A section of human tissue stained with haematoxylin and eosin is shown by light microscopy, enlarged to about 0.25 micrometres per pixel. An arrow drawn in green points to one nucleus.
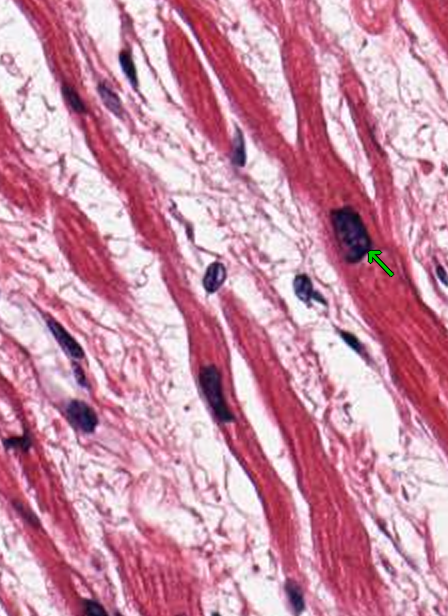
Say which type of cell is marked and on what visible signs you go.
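The marked cell is a cardiomyocyte. The nucleus is large, blocky and roughly rectangular, clearly bigger and broader than the small oval nuclei scattered in the surrounding loose tissue. The nucleus stains very dark, with uneven, clumped-looking dark chromatin rather than a smooth, even tone. The nucleus lies in the middle of the cell's width, with cytoplasm on both sides of it. The cytoplasm is abundant and deep pink-red, with fine lengthwise streaks running along the cell. The cell is one of many long pink fibres running in parallel in the same oblique direction, separated by pale, loose, wispy fibrous tissue.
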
